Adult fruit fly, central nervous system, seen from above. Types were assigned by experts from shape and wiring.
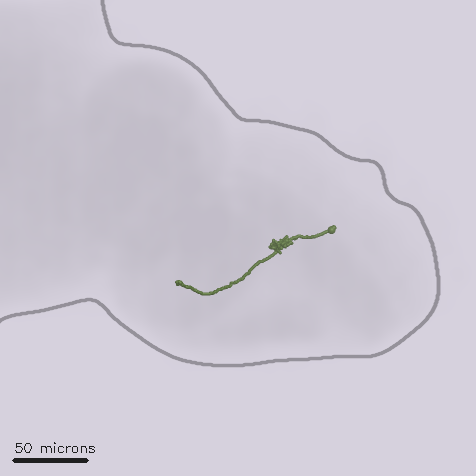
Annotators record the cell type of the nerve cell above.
Tm9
